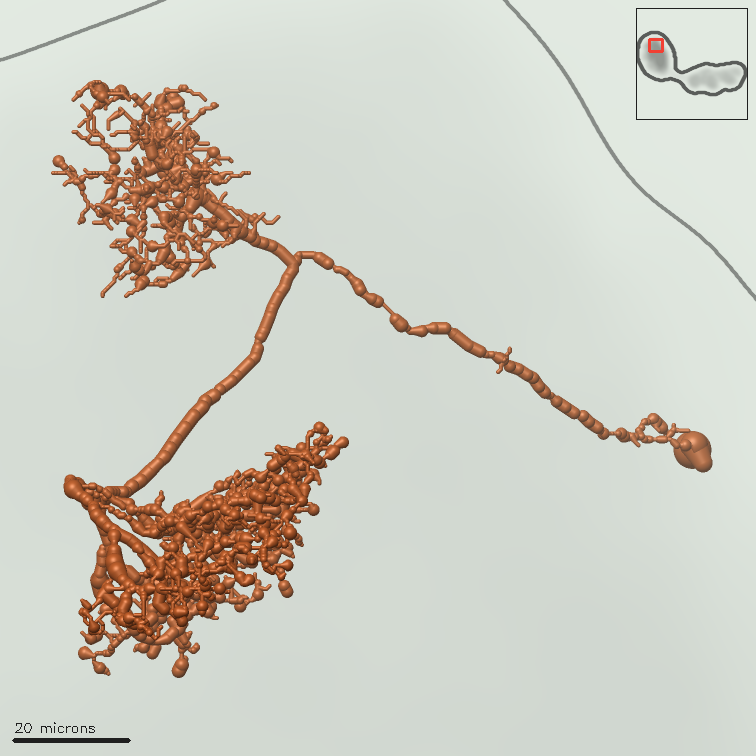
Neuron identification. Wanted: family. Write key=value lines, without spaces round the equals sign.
family=hemilineage DL1_dorsal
